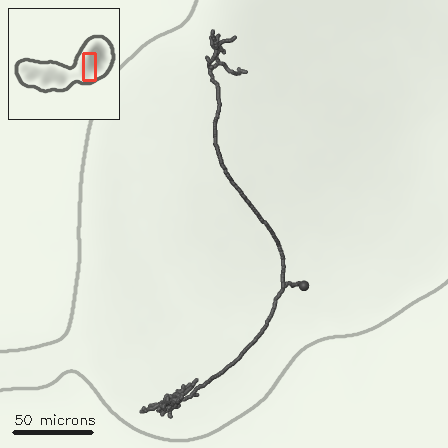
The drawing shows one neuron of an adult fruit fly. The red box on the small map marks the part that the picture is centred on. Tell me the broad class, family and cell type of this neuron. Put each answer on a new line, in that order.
visual projection neuron
MeVP
MeVP1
